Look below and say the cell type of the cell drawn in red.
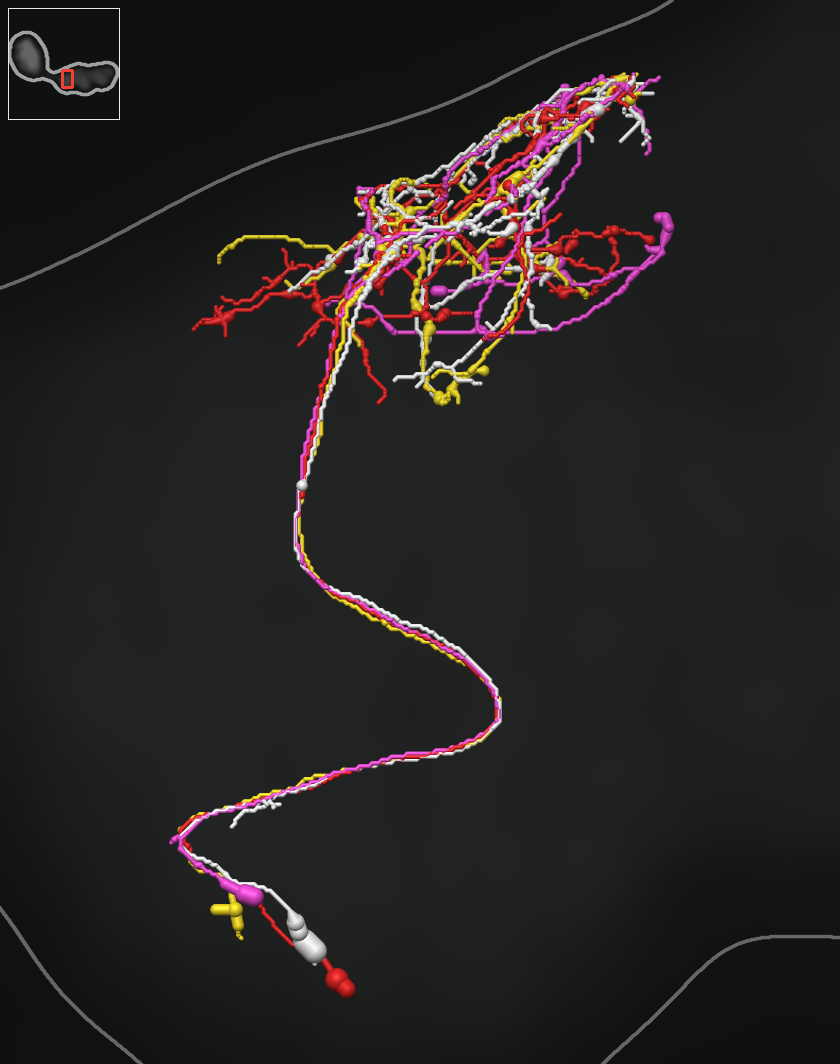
IN02A060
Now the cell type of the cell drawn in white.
IN02A057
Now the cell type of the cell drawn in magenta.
IN02A055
